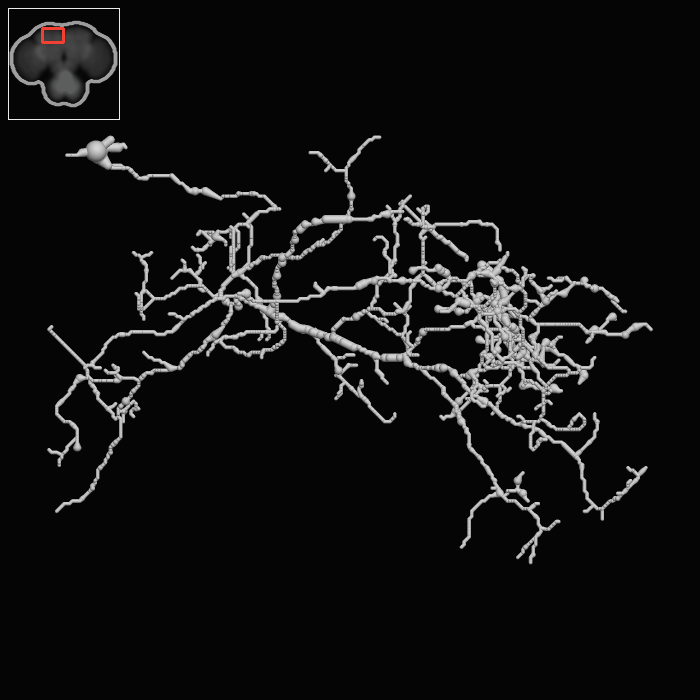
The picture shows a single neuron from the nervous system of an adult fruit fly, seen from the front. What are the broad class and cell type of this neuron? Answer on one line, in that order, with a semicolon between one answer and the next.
central-brain intrinsic neuron; SMP240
